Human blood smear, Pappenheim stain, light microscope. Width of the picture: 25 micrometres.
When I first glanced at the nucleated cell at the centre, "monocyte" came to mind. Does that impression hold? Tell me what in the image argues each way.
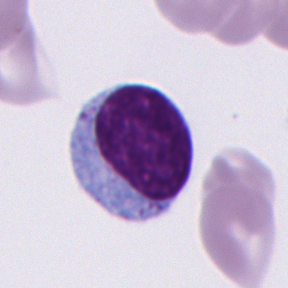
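The nucleus settles it: its outline is smooth and oval, with no indentation anywhere.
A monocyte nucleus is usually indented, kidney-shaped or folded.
The chromatin is dark purple and packed into coarse clumps.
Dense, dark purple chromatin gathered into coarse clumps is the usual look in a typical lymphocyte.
So monocyte doesn't fit here; this is a typical lymphocyte. The cell is round and smooth-edged, about 11 micrometres across, and its nucleus, about 11 by 8 micrometres, sits toward the upper right and takes up about 60% of the cell's area. The cytoplasm is a pale blue crescent along the lower left side, with a few fine purple granules scattered through it.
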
